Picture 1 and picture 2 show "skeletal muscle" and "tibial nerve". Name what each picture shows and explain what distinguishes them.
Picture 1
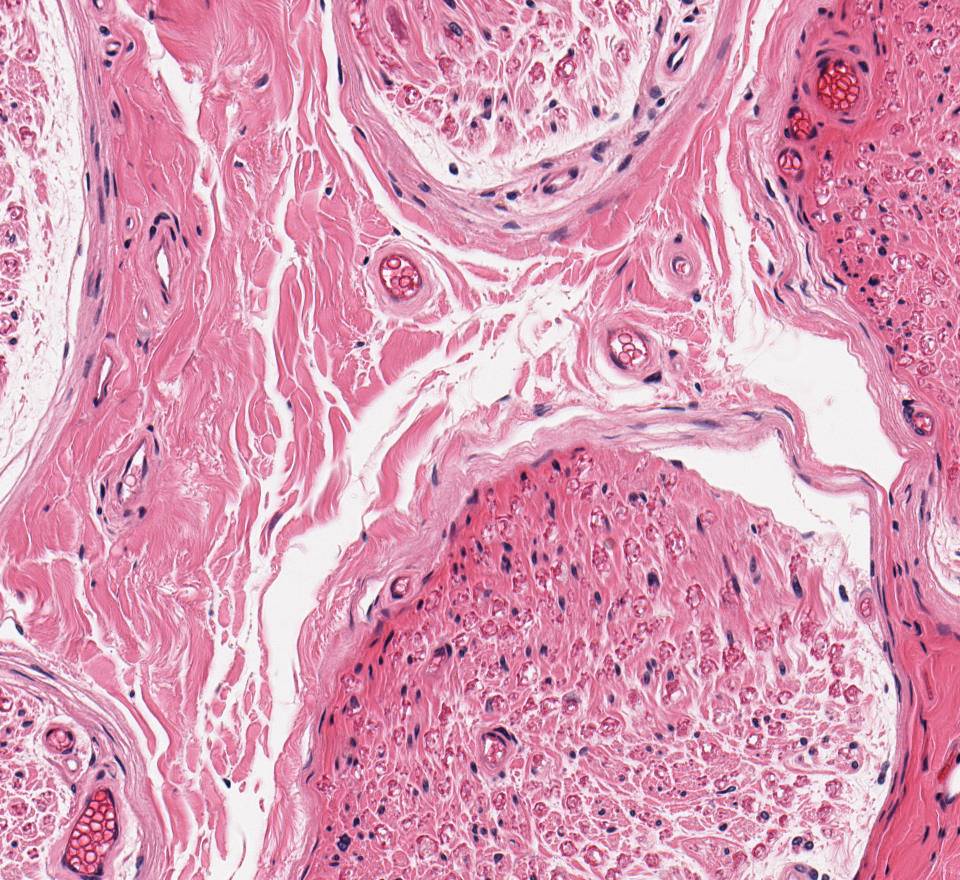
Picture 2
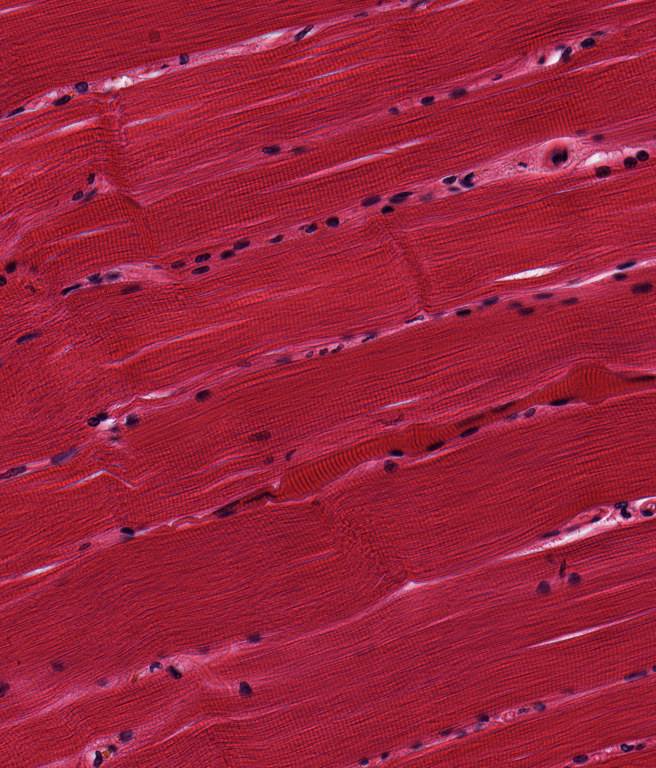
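Here the tibial nerve is picture 1 and skeletal muscle is picture 2. In the nerve I see several rounded fascicles, the largest in the lower centre, their fibres cut transversely as many small round profiles. Many show a central pink axon in a pale ring, and small dark elongated nuclei lie sparsely among them. The muscle, by contrast, is long parallel fibres filling the field, rising diagonally from lower left to upper right. Its cytoplasm is a deep, even red, and the nuclei sit at the fibre edges along the borders between neighbours, mostly small, dark purple and elongated or oval, long axis parallel to the fibres.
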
